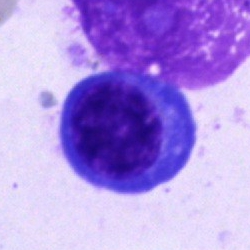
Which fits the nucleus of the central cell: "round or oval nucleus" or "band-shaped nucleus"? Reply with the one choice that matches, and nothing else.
Round or oval nucleus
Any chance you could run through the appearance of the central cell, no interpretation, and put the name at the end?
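Nucleus: off-centre, toward the left side of the cell. Chromatin: dark and coarsely clumped. Cytoplasm: deep blue, with a paler zone beside the nucleus on its right. This is an erythroblast.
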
